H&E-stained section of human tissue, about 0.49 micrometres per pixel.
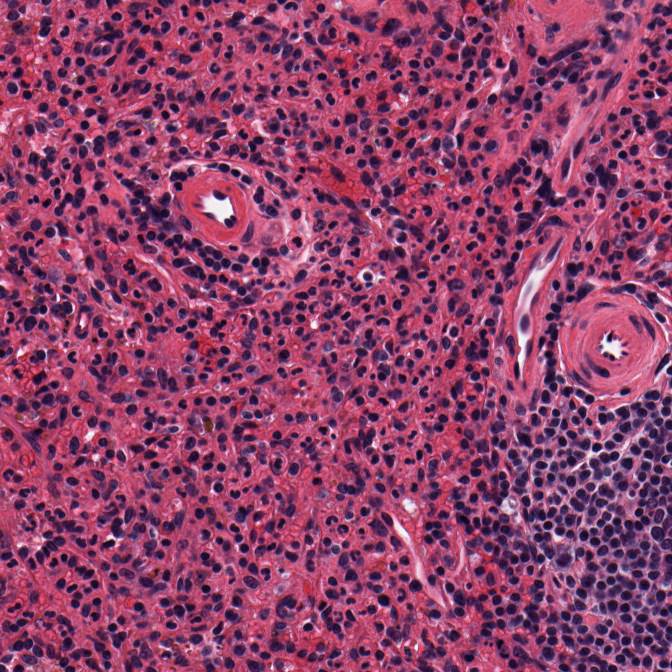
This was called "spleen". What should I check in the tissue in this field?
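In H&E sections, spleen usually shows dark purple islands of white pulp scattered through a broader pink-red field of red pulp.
First, the crowd at lower right: small lymphocytes with round dark nuclei and scant cytoplasm, which goes with white pulp in this spleen. Second, across the left and centre the cells sit in a pink-red background with red blood cells scattered between them, which goes with red pulp. Third, two small round arterioles with thick pink walls lie above and left of centre and at the right edge halfway down, each wall concentric layers of pink smooth muscle around a tiny lumen.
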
